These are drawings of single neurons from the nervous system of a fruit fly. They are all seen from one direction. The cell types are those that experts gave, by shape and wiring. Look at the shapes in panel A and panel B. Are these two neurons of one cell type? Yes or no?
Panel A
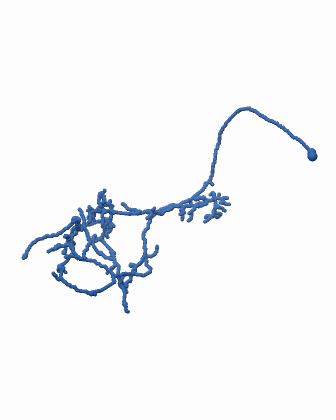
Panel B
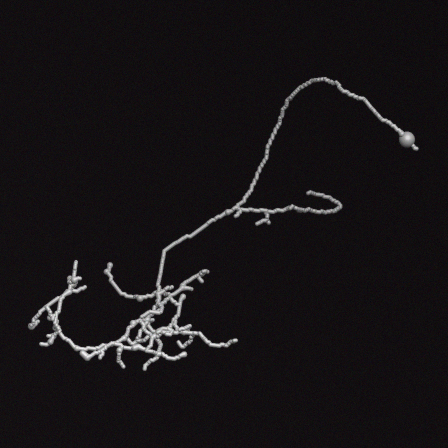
no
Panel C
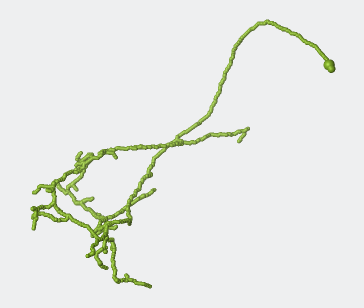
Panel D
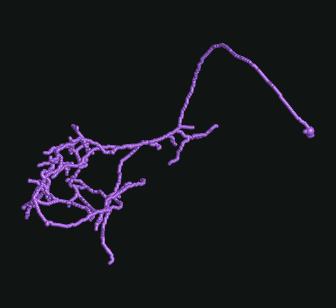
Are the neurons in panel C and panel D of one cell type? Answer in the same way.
yes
